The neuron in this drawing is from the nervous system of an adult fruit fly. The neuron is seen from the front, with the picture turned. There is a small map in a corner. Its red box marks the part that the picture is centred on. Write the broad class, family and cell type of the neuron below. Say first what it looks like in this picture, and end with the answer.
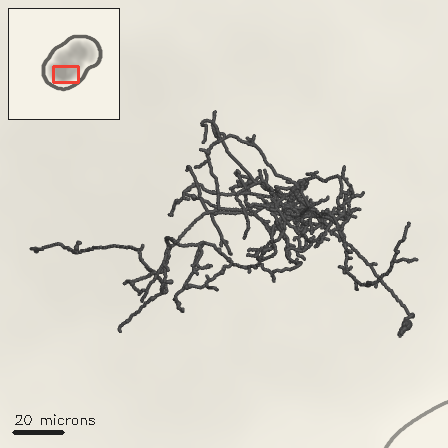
From left to right in the picture it spans about 160 microns. Dozens of branch ends can be seen. This is a nerve-cord intrinsic neuron. Its family is hemilineage 07B. Its cell type is IN07B054.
